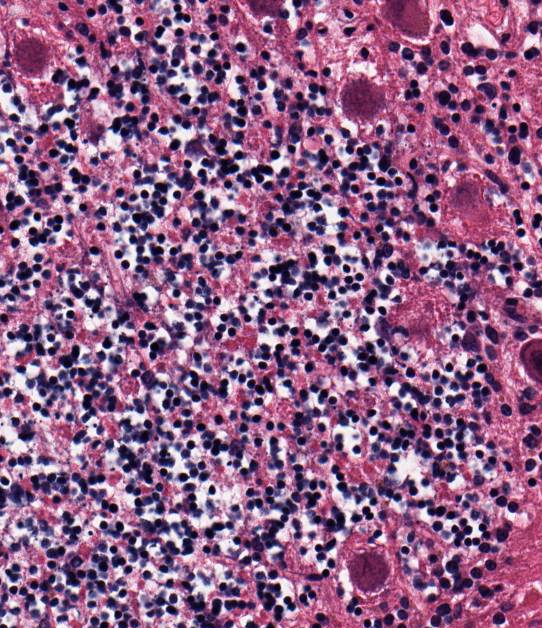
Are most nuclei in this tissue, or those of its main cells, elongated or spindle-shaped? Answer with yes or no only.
No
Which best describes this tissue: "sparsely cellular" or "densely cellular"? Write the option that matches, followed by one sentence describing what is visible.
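Densely cellular. Most of the field is filled by a dense sheet of small, round, dark-staining nuclei.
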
